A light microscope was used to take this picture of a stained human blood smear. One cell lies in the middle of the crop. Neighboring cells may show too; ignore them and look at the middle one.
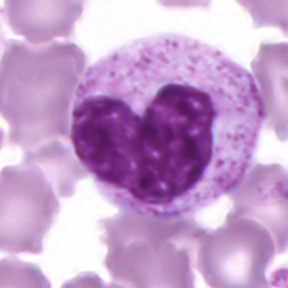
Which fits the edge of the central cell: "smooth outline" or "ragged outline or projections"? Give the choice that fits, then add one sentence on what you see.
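Smooth outline. The cell has a round, smooth outline.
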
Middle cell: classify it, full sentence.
On this slide crop, the central cell is a metamyelocyte.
